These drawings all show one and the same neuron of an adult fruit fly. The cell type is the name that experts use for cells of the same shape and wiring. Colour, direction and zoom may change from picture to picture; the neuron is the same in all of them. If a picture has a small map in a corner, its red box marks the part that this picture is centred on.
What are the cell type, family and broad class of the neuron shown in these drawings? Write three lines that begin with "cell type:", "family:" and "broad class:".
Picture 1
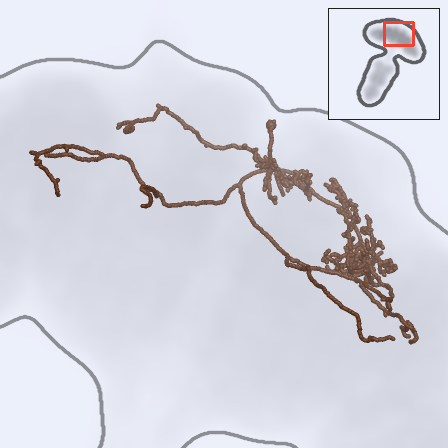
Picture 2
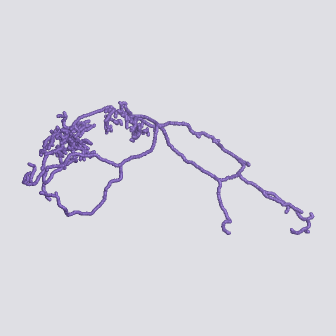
cell type: SIP122m
family: hemilineage SMPad1
broad class: central-brain intrinsic neuron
